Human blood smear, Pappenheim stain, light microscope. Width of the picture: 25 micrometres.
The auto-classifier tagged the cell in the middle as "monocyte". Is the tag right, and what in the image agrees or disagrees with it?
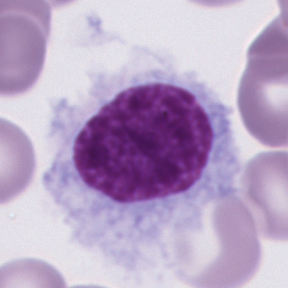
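Taking the features one at a time, the cell border comes first: it is ragged and frayed, not smooth. The nucleus is oval, about 12 by 10 micrometres, with a smooth edge and no lobes or deep notch.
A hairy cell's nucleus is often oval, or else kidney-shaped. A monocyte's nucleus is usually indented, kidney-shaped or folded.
So the nucleus goes with hairy cell and against monocyte. I see no clear vacuoles in the cytoplasm, which is faintly flocculent and has no distinct coloured granules.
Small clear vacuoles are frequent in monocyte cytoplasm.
Their absence counts against monocyte. Monocyte does not fit, then: this is a hairy cell.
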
